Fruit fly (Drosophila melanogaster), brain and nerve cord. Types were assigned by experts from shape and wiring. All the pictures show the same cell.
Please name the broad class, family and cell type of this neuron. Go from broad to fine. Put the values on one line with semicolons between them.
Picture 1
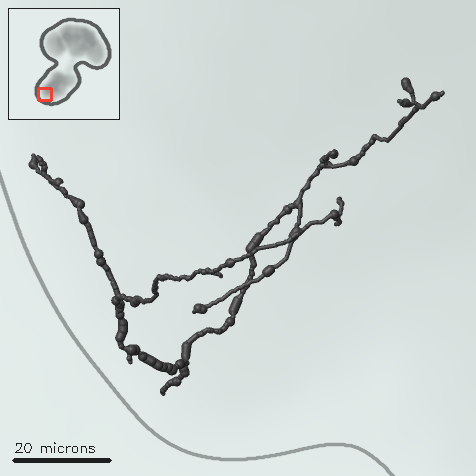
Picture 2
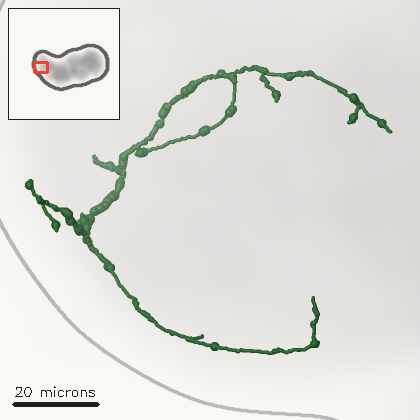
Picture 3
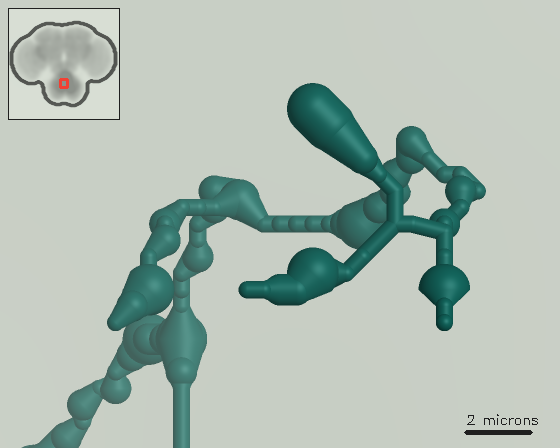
sensory neuron entering the nerve cord; class mechanosensory proprioceptive; SNpp48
